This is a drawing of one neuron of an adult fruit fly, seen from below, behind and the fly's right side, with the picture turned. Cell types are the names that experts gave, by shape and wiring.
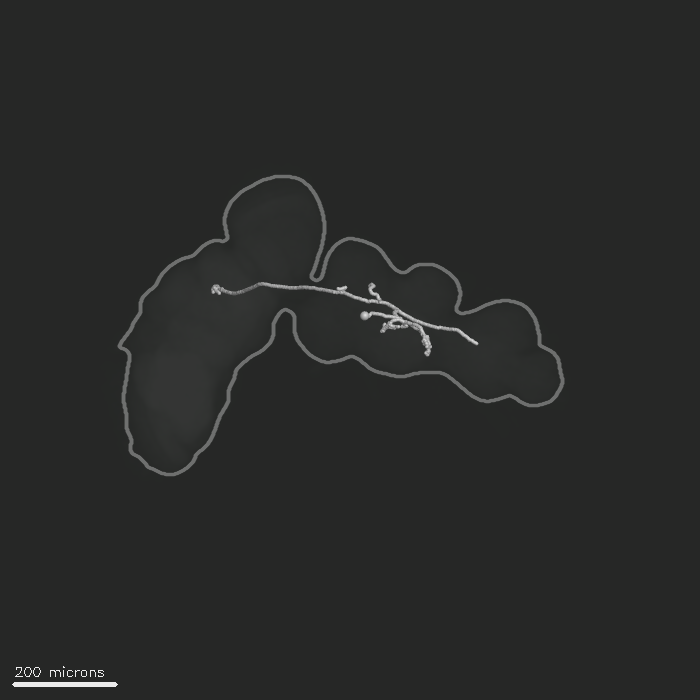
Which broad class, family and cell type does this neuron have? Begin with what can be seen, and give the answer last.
The cell body can be seen in the middle of the picture. From left to right in the picture it spans about 500 microns. Its broad class is ascending neuron. The family is hemilineage 10B. Its cell type is AN10B037.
